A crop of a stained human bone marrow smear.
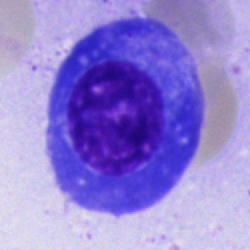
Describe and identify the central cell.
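Look first at the outline: the cell is oval, taller than wide, with a smooth edge. Its chromatin is dark purple and coarsely clumped, with paler gaps showing between the clumps. The cytoplasm is a deep blue, with a few tiny pale spots scattered through it. This is a plasma cell.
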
